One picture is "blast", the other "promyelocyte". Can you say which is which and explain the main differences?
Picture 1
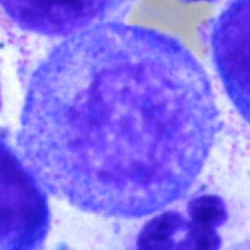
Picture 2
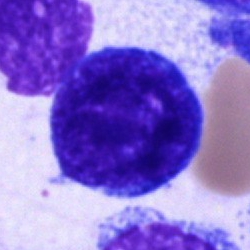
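Picture 1 shows a promyelocyte, and picture 2 shows a blast. The clearest difference is in the cytoplasm. In picture 1, fine pinkish specks are scattered over it, while in picture 2 no granules can be seen.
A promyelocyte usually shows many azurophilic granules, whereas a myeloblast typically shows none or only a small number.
The cytoplasm also differs in amount and colour. It forms a moderate pale blue rim around the nucleus in picture 1 but only a thin rim staining deep blue in picture 2. In picture 1 the chromatin is finely stippled rather than coarsely clumped, while in picture 2 it is dark purple-blue with a few small paler spots scattered through it. Both cells are round, with a smooth outline in picture 1 and a nearly circular one in picture 2.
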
